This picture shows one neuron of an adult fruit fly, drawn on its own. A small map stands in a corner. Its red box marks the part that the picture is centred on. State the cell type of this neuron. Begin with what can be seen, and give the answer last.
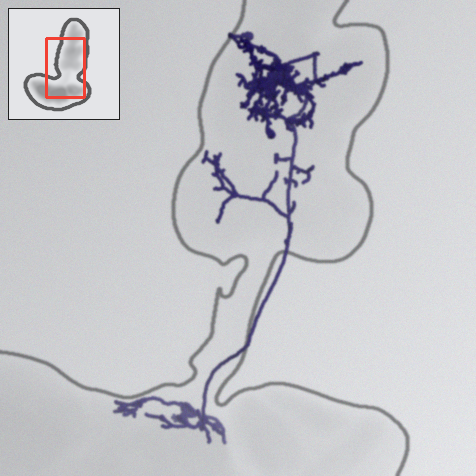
It runs through the neck, between the brain and the nerve cord. Its cell body lies at the top of the picture. The picture shows dozens of branch ends. It is an ascending neuron. It is of cell type AN19B025.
